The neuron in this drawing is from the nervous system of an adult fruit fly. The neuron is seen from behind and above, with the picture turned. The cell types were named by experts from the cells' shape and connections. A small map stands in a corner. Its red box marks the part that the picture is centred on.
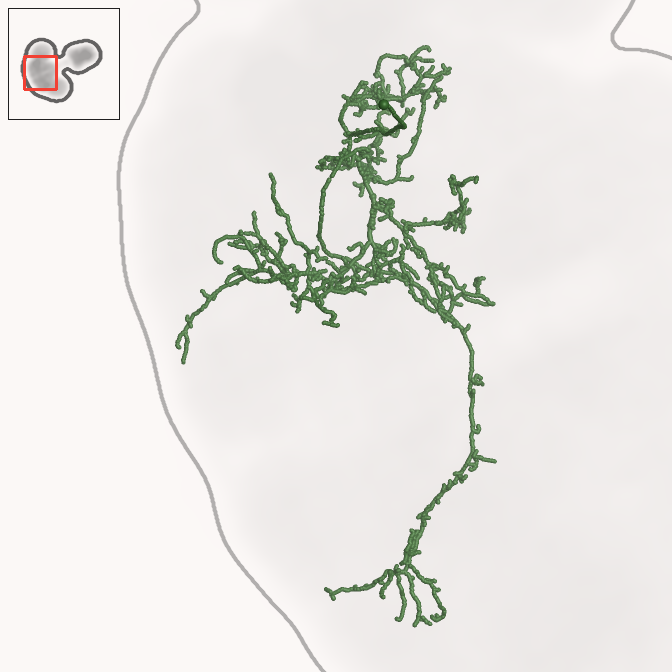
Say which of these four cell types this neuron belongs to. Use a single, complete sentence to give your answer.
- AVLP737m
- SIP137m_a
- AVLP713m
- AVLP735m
The neuron has AVLP713m as its cell type.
